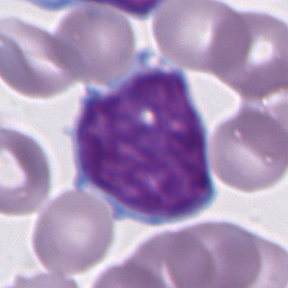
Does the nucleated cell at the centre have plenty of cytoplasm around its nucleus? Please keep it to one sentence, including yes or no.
No, in this cell the cytoplasm is scant.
